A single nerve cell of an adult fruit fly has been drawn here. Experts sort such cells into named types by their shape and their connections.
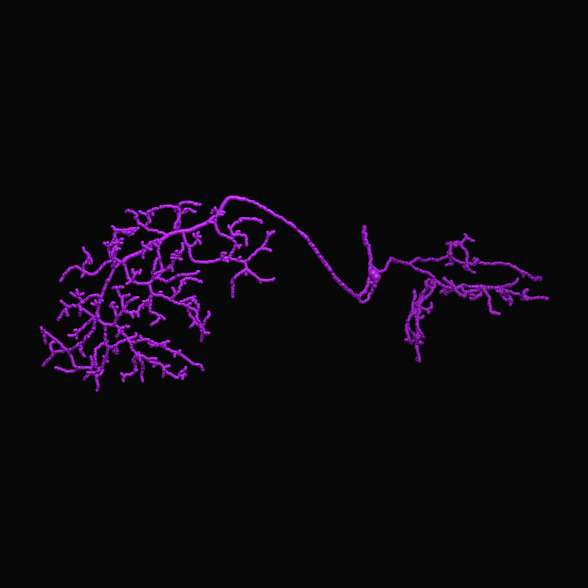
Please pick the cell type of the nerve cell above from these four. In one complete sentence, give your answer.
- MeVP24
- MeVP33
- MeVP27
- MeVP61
The cell type MeVP27 is the type of this nerve cell.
